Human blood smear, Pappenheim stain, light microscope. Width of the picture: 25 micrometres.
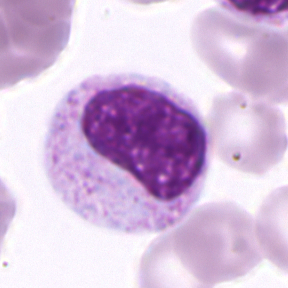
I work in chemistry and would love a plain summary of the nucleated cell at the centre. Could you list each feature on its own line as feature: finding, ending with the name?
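Nucleus: oval, about 12 by 8 micrometres
Indentation: shallow, along its lower-left edge
Position: off-centre, toward the upper right
Cytoplasm: widest rim on the lower-left side of the nucleus
Granules: fine, pink-purple, scattered throughout
Name: so, a metamyelocyte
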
